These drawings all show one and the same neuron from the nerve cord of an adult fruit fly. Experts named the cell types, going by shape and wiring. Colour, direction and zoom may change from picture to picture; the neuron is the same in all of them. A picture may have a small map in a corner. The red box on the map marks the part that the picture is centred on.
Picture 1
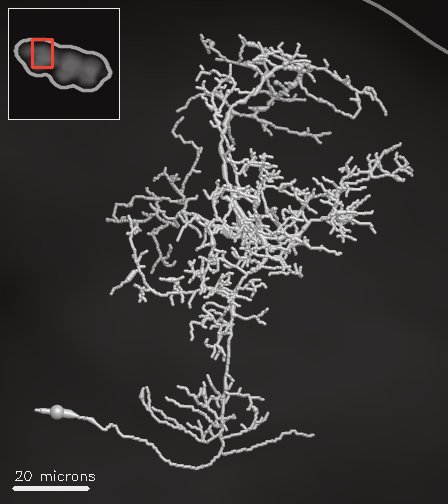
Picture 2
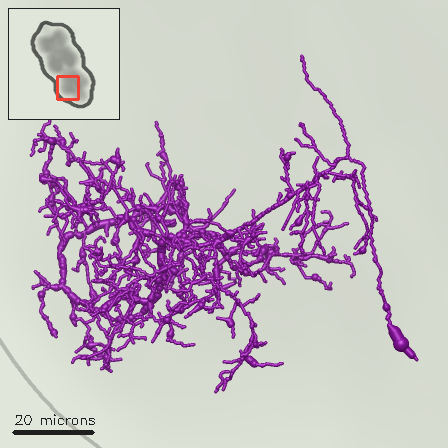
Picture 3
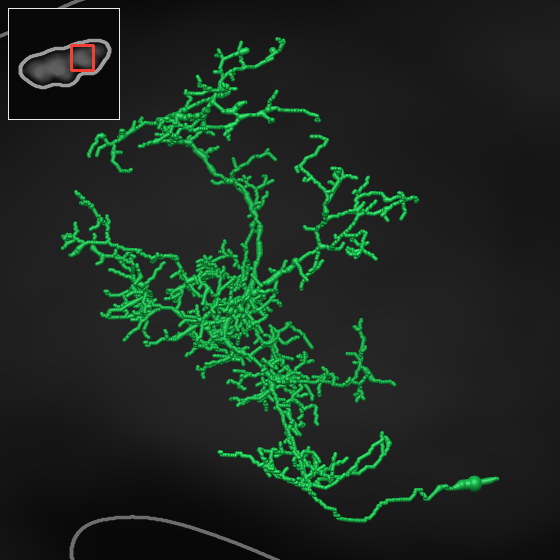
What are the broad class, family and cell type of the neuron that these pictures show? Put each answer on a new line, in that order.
nerve-cord intrinsic neuron
hemilineage 13B
IN13B034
